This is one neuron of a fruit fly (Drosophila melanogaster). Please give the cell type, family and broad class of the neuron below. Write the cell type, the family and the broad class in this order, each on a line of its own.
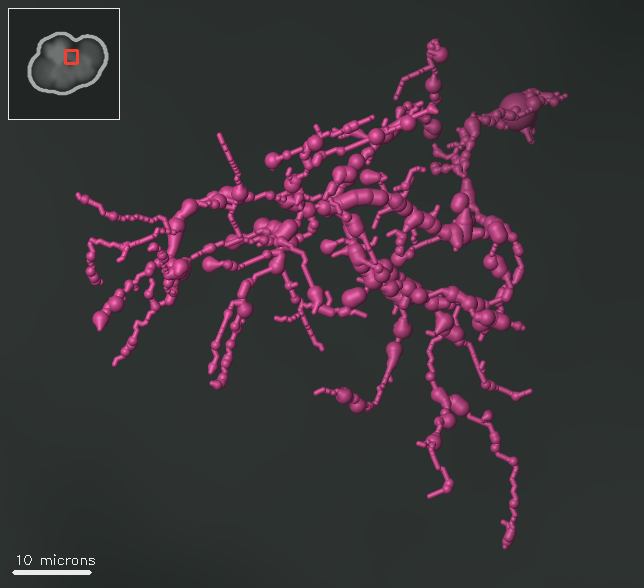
GNG266
hemilineage TRdl_b
central-brain intrinsic neuron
